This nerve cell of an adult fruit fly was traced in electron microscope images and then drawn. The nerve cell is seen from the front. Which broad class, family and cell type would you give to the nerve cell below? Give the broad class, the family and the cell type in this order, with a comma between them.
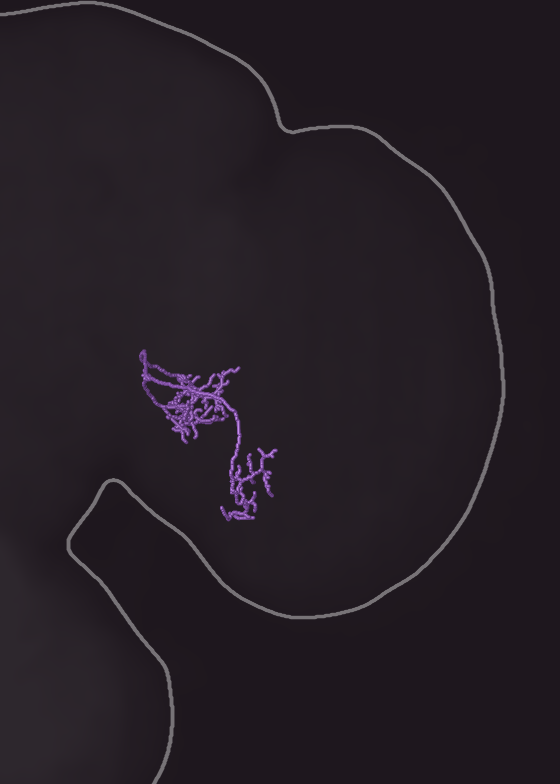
optic-lobe intrinsic neuron, MeLo, MeLo11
